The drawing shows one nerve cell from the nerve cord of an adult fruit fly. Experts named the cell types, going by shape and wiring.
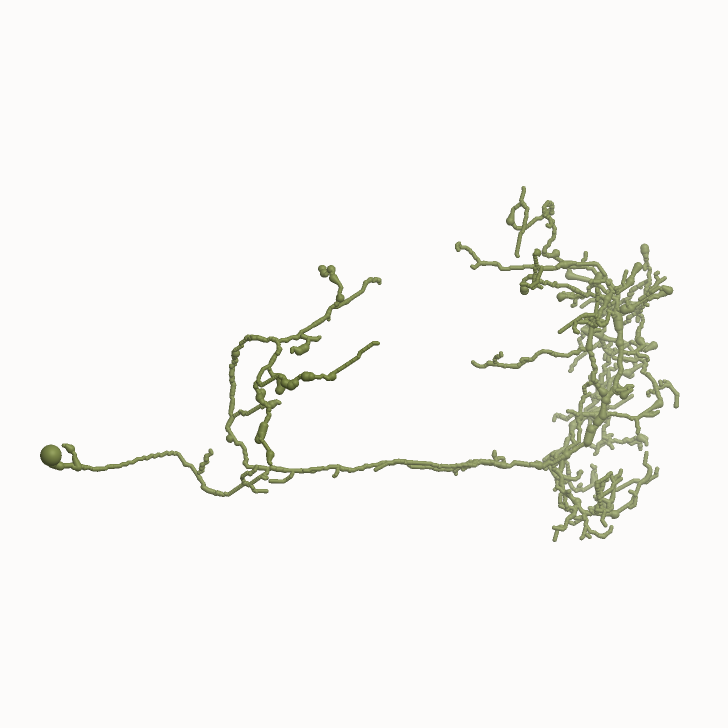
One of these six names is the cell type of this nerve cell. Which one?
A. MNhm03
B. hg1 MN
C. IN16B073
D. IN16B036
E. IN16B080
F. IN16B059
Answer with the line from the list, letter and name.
C. IN16B073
